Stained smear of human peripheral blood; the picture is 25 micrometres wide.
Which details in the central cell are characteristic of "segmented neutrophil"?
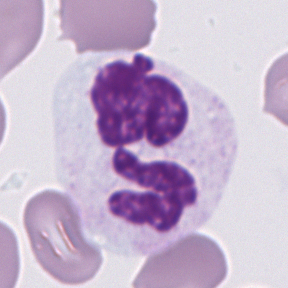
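Two features here go with the name segmented neutrophil. First, the chromatin is dark purple and coarsely clumped.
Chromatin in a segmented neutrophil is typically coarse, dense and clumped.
The chromatin seen therefore agrees with the name. Second, fine lilac granules are scattered through the cytoplasm.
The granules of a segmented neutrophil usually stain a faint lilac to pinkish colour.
The granule colour seen matches that. Otherwise, the cytoplasm is abundant and pale pinkish-grey, forming a wide rim around the nucleus.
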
